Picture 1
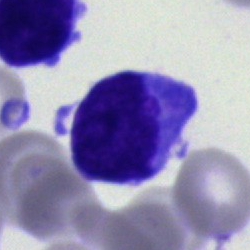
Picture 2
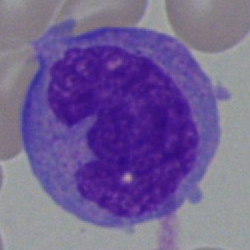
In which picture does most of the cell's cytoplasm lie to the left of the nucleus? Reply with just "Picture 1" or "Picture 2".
Picture 2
